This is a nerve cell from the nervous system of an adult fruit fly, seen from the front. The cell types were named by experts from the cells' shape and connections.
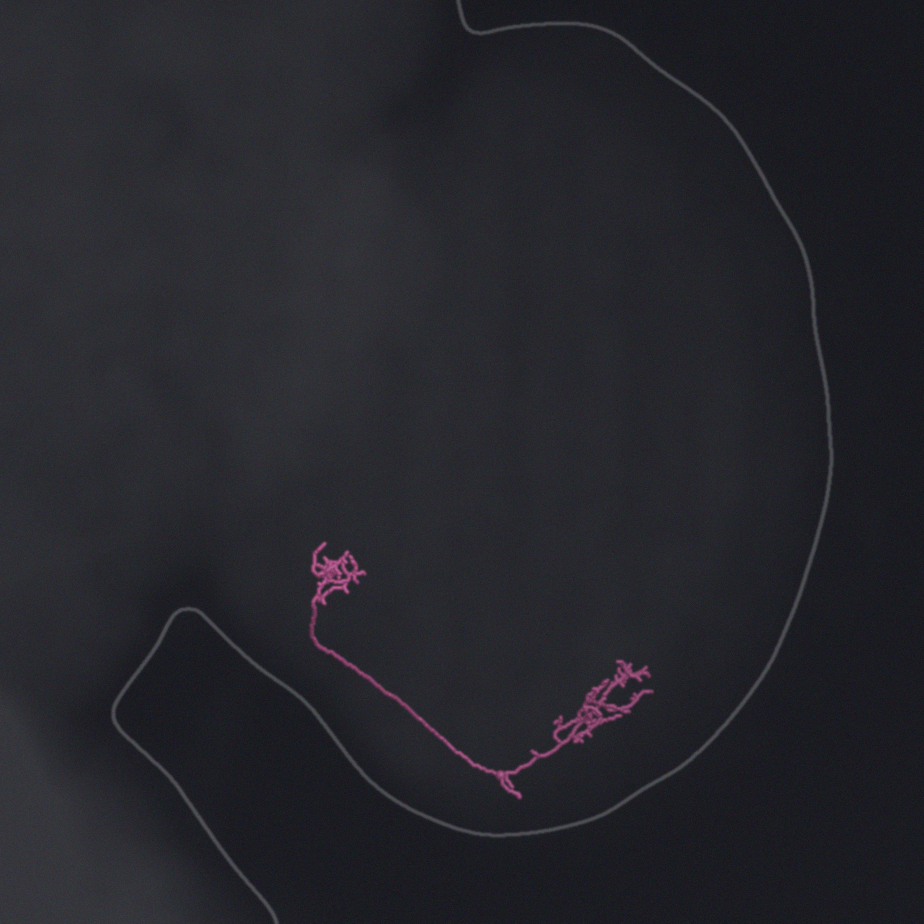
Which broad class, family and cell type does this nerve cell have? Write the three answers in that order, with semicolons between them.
optic-lobe intrinsic neuron; Tm; Tm33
